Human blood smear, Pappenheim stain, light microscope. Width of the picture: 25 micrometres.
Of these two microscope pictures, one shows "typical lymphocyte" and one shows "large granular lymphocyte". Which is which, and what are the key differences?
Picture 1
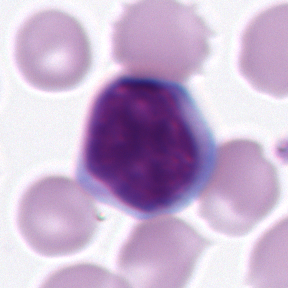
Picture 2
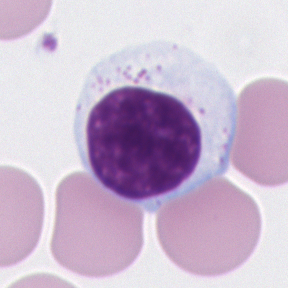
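In picture 1 you have a typical lymphocyte; in picture 2, a large granular lymphocyte. The clearest difference is the cytoplasm: in picture 1 the nucleus fills most of the cell and leaves only a thin rim, while in picture 2 the cytoplasm forms a fairly wide rim that is broadest above the nucleus.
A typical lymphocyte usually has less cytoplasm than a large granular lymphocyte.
The nucleus sits differently as well: in picture 1 it is a single rounded mass without lobes, about 12 by 10 micrometres, while in picture 2 it lies off-centre toward the lower part of the cell. The chromatin is dark purple in both, and in picture 2 it is coarsely clumped. Both cells have pale blue cytoplasm.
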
